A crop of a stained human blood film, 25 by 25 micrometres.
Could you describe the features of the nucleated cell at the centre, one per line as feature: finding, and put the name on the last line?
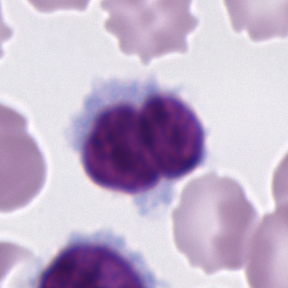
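Chromatin: dense, dark purple, faintly streaky clumped texture
Cytoplasm colour: pale blue
Cytoplasm rim: widest at upper left, very thin on right
Cytoplasm edge: ragged, many fine hair-like projections
Cell size: about 12 micrometres across
Nucleus size: about 11 by 8 micrometres
Nucleus share of cell area: about 70%
Name: hairy cell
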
